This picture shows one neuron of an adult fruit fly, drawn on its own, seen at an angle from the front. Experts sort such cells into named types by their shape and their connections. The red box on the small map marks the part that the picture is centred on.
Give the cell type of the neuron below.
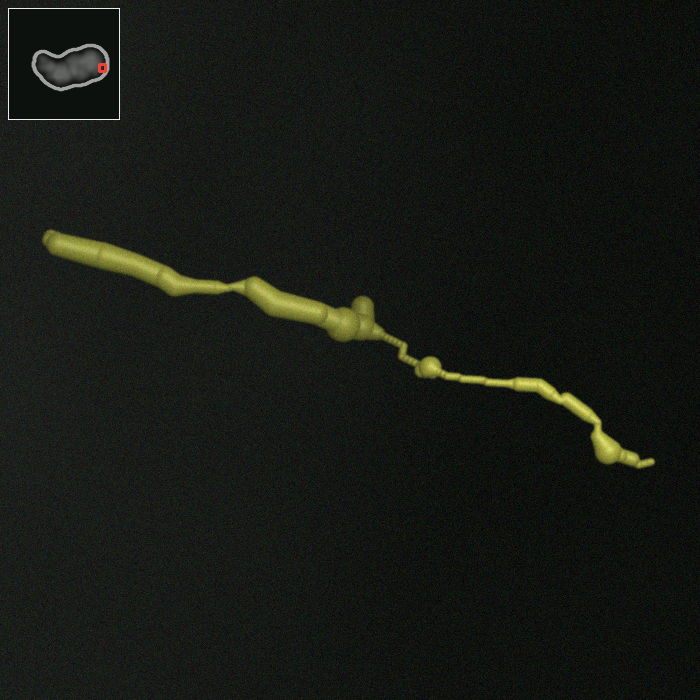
R8y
